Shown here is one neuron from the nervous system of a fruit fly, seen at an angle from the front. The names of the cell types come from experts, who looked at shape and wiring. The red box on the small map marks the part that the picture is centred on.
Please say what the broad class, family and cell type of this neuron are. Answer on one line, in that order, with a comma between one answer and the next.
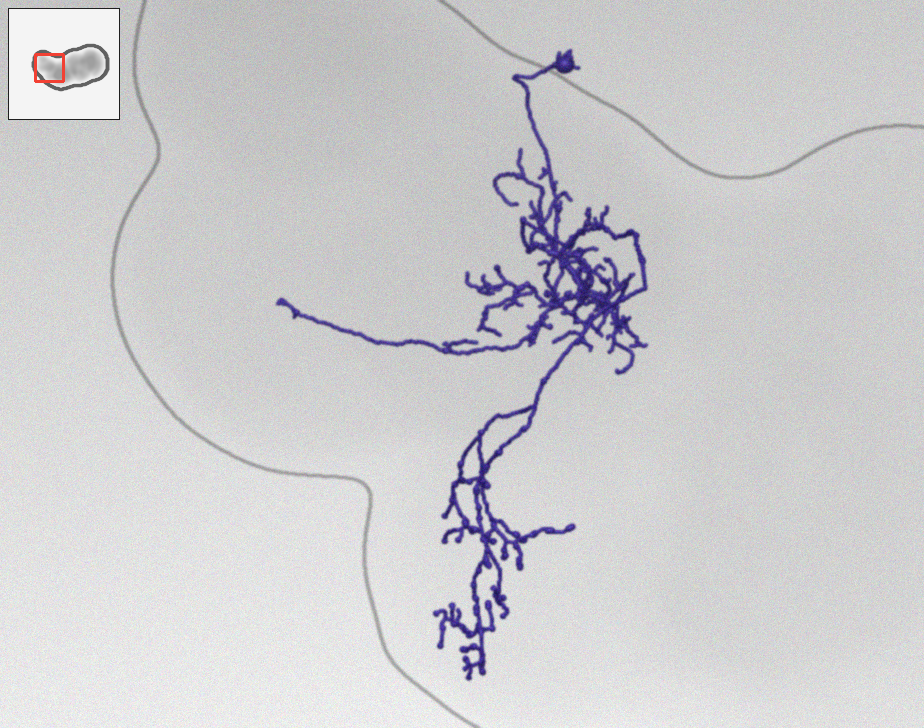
nerve-cord intrinsic neuron, hemilineage 18B, IN18B036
